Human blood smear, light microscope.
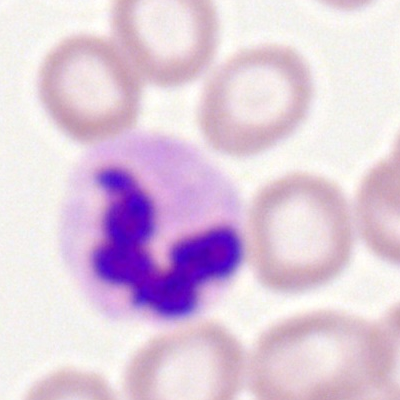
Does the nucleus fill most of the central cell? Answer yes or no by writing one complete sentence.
No, the cytoplasm is broad rather than a narrow rim.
